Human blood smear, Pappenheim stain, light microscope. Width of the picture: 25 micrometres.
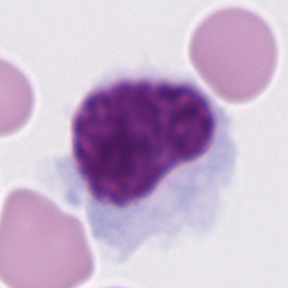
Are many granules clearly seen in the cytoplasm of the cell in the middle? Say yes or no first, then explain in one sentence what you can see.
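No. No distinct granules can be seen in the cytoplasm.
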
